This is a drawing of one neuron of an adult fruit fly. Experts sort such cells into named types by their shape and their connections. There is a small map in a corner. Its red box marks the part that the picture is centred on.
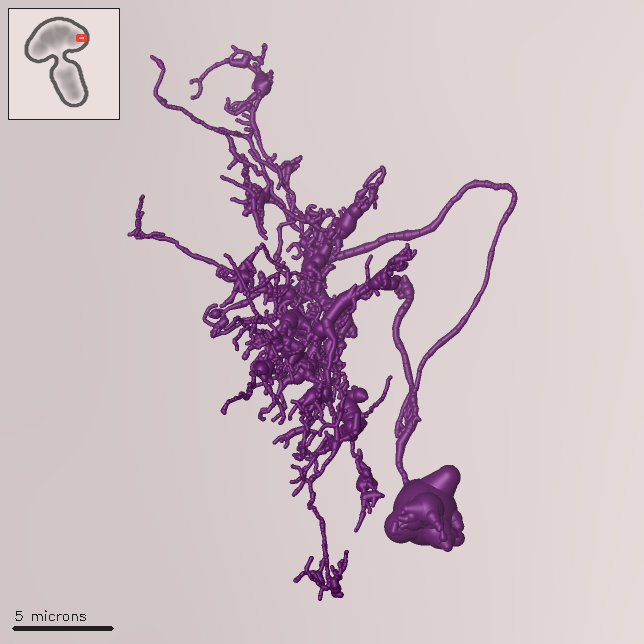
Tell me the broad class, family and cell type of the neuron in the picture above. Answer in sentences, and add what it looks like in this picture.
It is an optic-lobe intrinsic neuron. The family is Dm. Its cell type is Dm8b. It lies in the brain. By the scale bar it is about 30 microns tall in this view. More than a hundred branch ends can be seen.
